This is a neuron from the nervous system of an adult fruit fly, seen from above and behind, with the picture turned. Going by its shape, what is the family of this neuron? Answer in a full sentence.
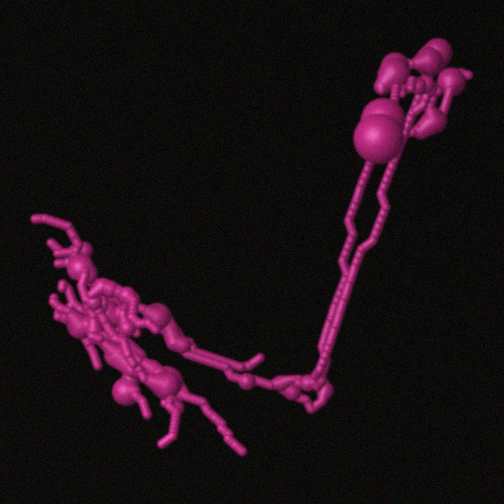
The family is T.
